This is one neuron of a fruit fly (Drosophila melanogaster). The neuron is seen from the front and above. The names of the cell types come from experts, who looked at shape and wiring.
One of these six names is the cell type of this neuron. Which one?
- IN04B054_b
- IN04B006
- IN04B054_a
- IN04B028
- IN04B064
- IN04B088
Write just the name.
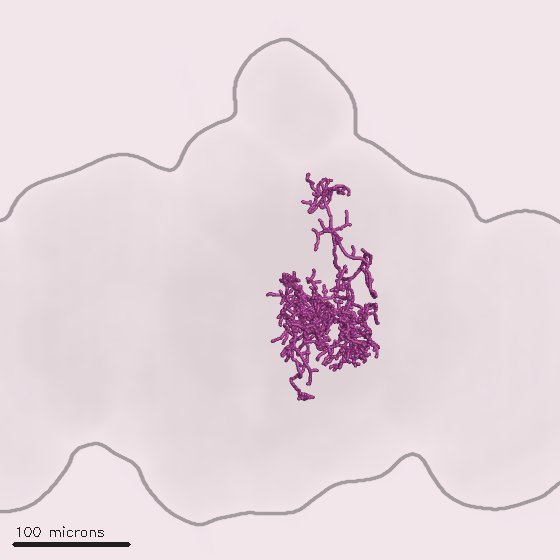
IN04B006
